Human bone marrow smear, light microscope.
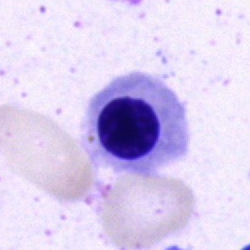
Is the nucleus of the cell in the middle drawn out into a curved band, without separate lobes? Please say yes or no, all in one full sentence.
No, there is a compact round or oval nucleus rather than a bent band.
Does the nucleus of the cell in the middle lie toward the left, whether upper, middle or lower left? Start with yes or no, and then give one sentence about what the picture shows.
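Yes. The nucleus lies off-centre toward the left side of the cell.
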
